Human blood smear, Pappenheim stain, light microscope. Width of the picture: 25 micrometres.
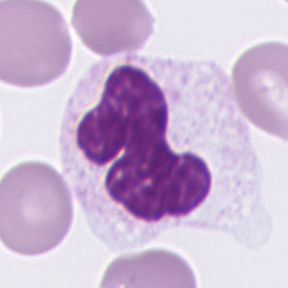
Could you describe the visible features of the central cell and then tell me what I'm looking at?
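At the lower right, the cell edge bulges out in a short, blunt projection. Abundant pale greyish-lilac cytoplasm surrounds the nucleus on every side and holds fine, scattered pinkish-purple granules. This cell is a band neutrophil.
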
